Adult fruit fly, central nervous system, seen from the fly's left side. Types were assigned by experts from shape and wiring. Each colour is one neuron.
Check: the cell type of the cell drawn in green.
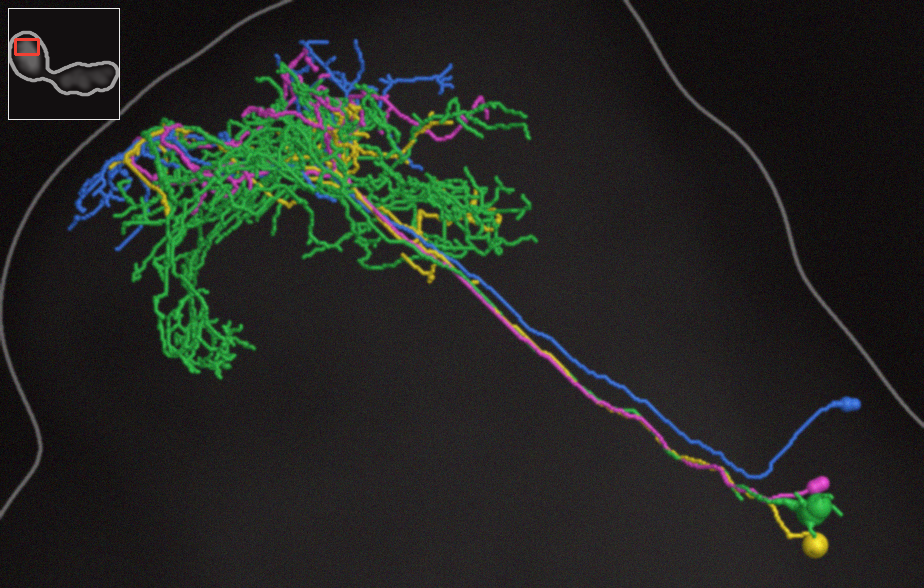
SMP588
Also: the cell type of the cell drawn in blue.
SMP591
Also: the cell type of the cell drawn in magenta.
SMP592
